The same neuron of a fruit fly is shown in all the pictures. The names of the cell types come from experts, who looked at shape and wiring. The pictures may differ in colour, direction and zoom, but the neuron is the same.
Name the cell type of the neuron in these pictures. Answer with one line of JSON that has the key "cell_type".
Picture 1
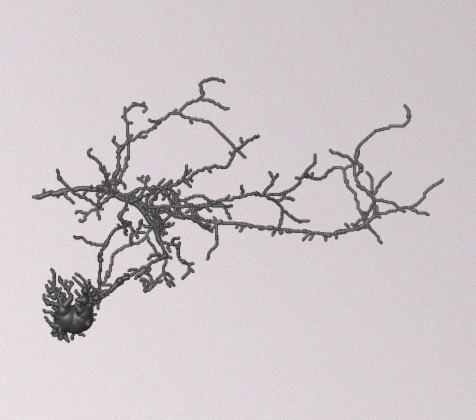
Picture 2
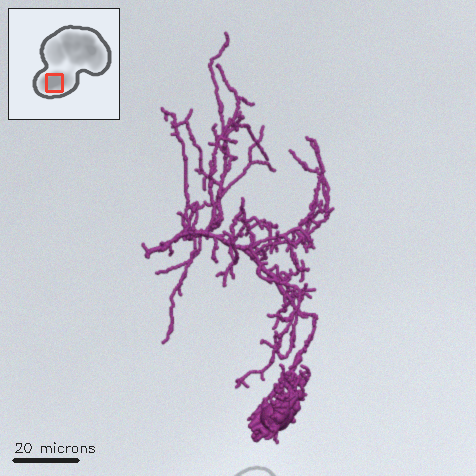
{"cell_type": "Ti extensor MN"}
